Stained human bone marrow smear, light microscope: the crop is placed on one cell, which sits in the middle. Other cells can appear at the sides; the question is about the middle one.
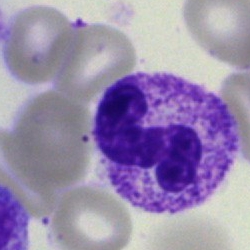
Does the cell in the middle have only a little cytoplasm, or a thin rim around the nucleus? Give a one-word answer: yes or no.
No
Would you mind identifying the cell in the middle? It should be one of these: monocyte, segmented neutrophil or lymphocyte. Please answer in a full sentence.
In the crop, the cell of interest at the centre is a segmented neutrophil.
